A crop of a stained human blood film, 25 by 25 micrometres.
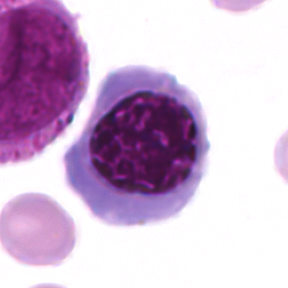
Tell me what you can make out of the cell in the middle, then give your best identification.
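Off-centre toward the upper right lies a round nucleus about 9 micrometres across. Its chromatin is coarse, forming dark purple clumps and strands with paler gaps between them. The cytoplasm is pale lilac-blue, its widest band on the lower-left side of the nucleus. What is shown is a normoblast.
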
